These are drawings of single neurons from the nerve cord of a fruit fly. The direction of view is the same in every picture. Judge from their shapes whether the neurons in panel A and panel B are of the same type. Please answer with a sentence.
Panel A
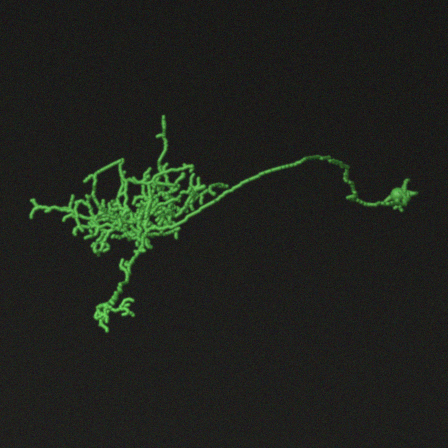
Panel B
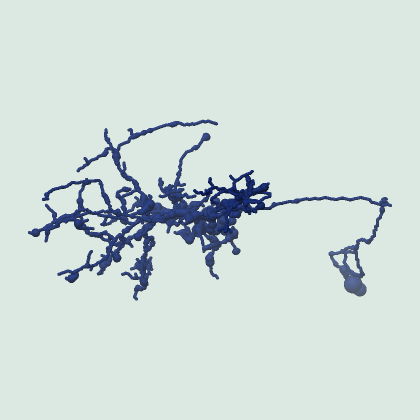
They are of the same cell type.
